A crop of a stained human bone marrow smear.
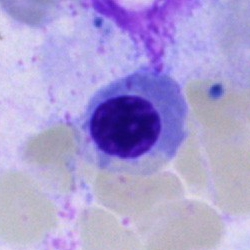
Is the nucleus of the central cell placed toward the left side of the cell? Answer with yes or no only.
Yes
